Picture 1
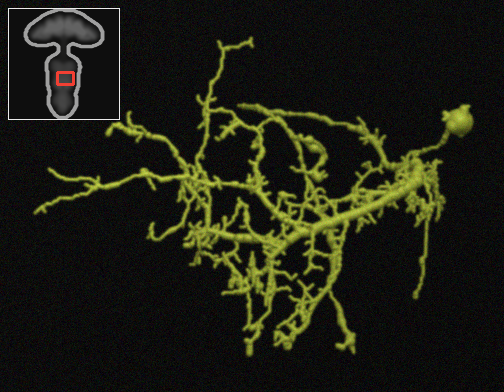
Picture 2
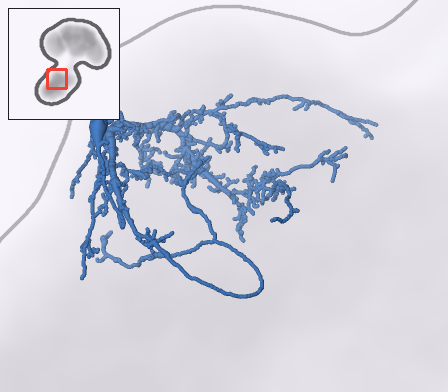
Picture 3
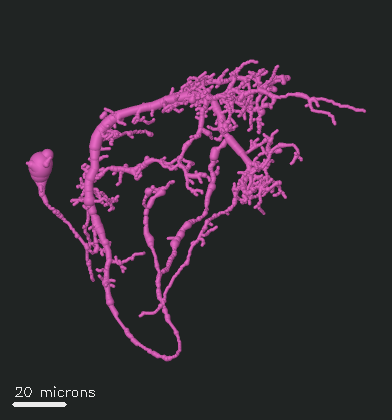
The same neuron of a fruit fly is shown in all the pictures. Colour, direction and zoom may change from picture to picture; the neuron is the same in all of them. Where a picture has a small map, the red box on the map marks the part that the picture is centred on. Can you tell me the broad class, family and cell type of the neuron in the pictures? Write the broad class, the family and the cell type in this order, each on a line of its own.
nerve-cord intrinsic neuron
hemilineage 17A
dMS2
